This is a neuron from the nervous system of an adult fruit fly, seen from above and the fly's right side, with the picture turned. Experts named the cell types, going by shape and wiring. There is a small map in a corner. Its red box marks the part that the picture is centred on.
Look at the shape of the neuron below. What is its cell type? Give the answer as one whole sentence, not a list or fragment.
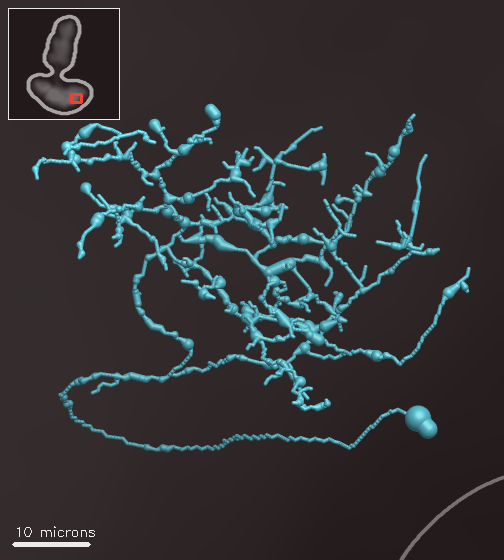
The cell type to which this neuron belongs is CB2480.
